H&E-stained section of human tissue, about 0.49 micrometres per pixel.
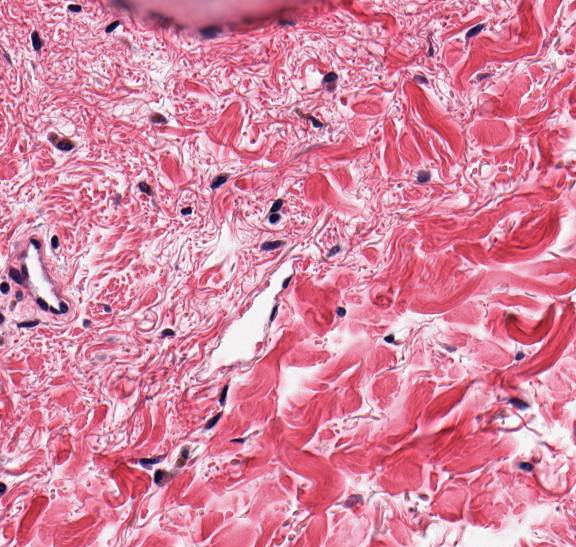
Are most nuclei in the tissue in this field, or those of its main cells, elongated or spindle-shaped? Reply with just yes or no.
Yes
